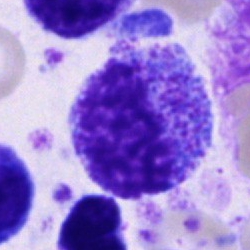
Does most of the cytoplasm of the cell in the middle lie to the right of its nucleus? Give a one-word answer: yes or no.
Yes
